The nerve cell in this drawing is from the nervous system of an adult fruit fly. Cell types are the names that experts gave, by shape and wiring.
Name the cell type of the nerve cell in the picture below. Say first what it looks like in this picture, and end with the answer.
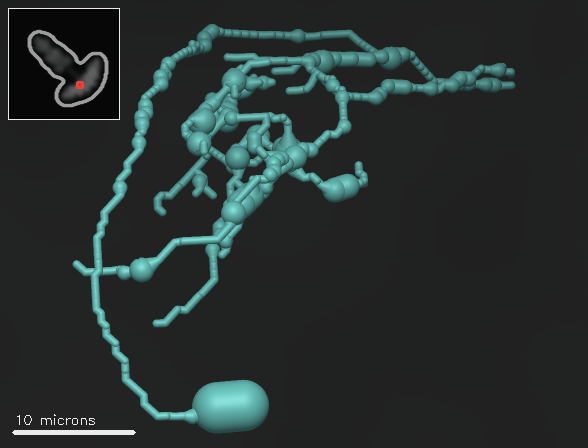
It is in the brain and does not reach the nerve cord. From left to right in the picture it spans about 35 microns. Its broad class is central-brain intrinsic neuron. The cell type is CB1884.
